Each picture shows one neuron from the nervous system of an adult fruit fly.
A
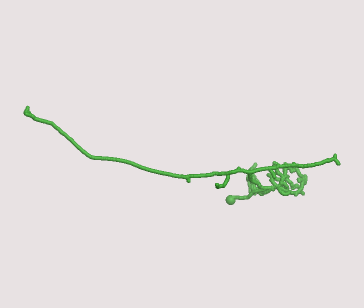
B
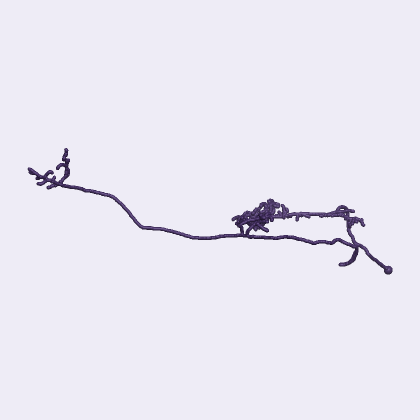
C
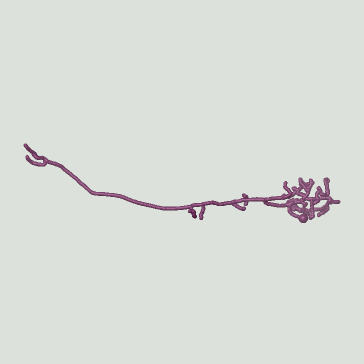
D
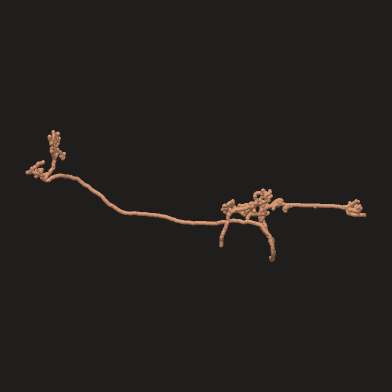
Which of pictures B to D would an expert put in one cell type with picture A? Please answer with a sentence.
Picture C is of the same cell type.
